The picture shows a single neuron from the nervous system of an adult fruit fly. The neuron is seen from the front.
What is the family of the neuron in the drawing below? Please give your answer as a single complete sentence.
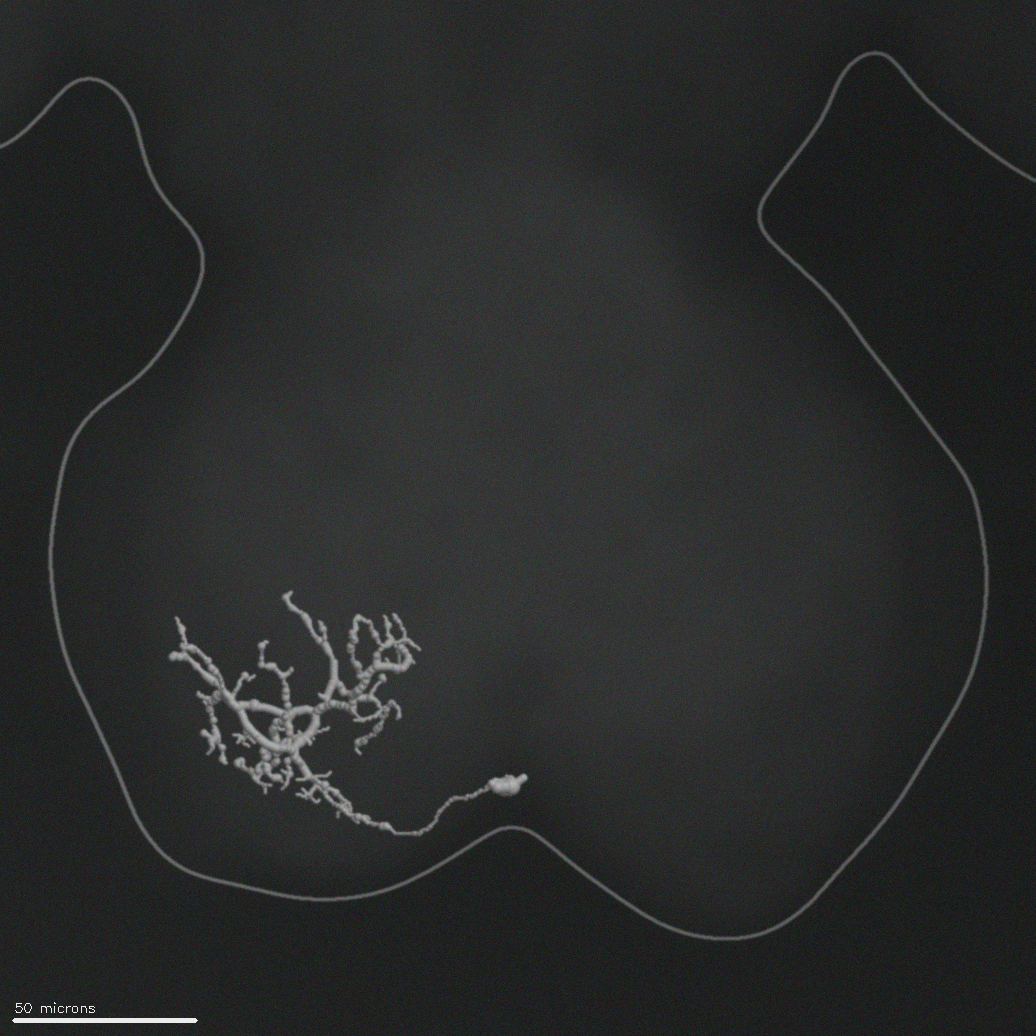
When grouped by family, this neuron is hemilineage 13B.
